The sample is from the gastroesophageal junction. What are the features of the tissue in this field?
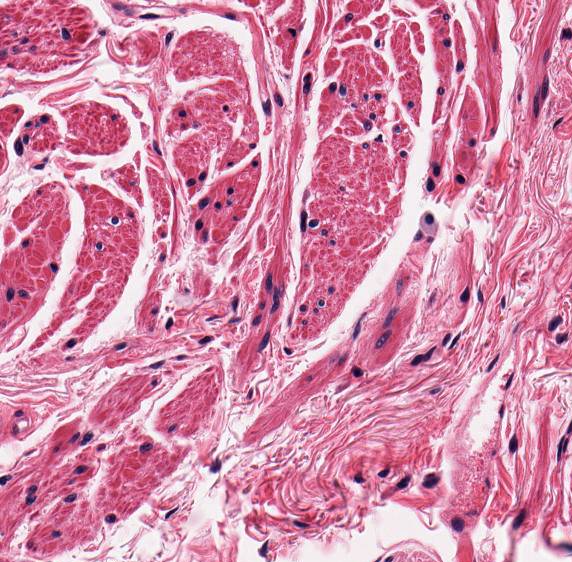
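Starting at the upper left, the cross-cut bundles look like rounded to irregular compact islands, each made of many small closely packed cells. Inside those cross-cut bundles, the nuclei show up as small round dark dots scattered through the bundle. Over on the right, in the lengthwise-cut fibres, the nuclei change: they are elongated and cigar-shaped. And throughout, the muscle cells have deep pink cytoplasm.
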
